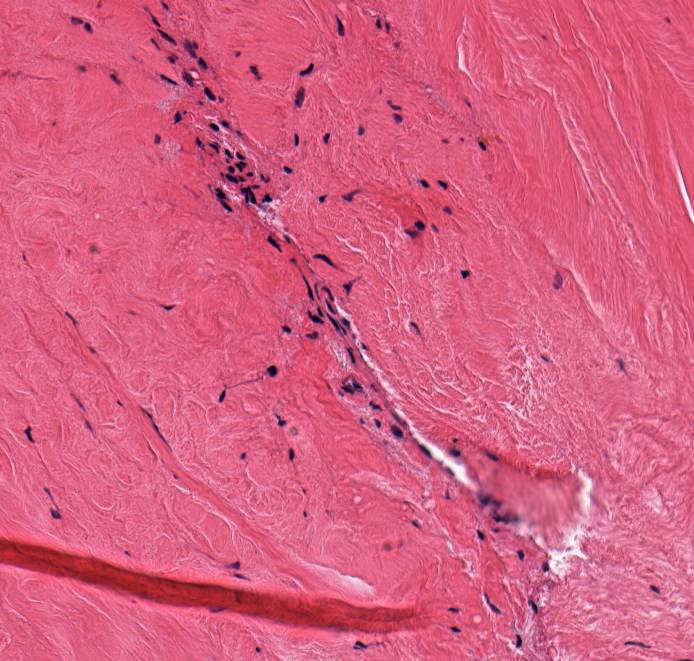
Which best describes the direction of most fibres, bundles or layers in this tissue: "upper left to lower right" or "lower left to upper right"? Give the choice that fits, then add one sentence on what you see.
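Upper left to lower right. The collagen bundles are wavy and run mostly obliquely from upper left to lower right.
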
